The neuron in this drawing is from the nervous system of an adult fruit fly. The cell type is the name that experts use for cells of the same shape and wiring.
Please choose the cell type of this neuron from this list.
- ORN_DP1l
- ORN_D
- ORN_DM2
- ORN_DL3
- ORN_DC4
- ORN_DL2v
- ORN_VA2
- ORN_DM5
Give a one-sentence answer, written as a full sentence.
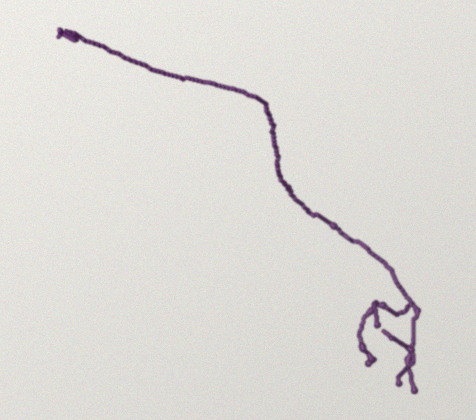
The cell type name for this neuron is ORN_DL2v.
